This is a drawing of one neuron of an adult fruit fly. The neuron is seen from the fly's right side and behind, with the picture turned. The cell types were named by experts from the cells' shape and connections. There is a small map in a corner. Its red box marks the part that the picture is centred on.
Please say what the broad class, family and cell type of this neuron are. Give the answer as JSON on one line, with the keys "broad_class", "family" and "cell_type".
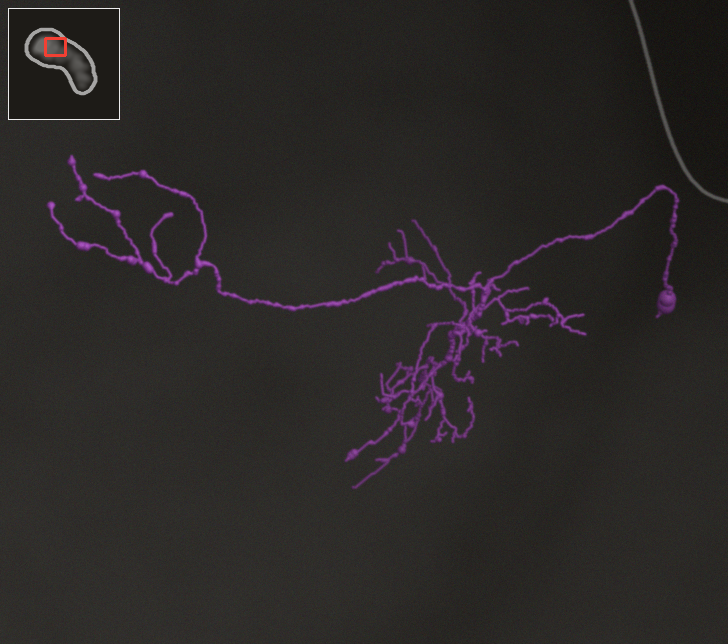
{"broad_class": "central-brain intrinsic neuron", "family": "hemilineage LB3", "cell_type": "GNG435"}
